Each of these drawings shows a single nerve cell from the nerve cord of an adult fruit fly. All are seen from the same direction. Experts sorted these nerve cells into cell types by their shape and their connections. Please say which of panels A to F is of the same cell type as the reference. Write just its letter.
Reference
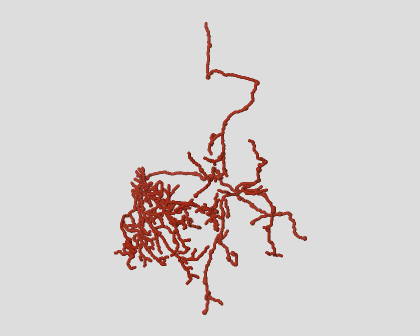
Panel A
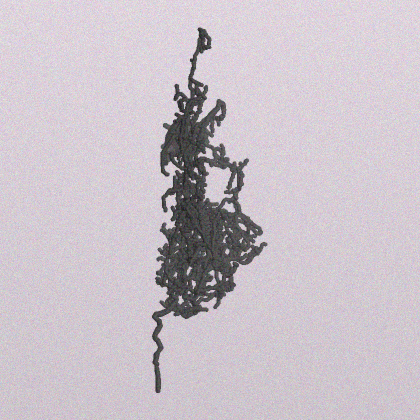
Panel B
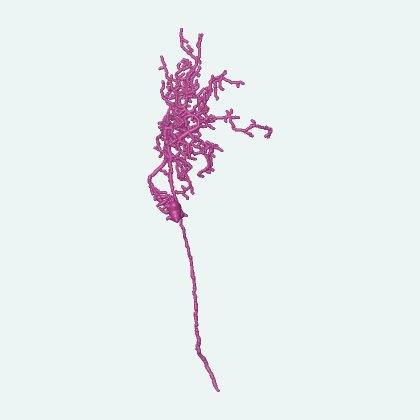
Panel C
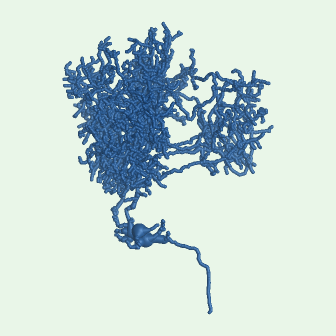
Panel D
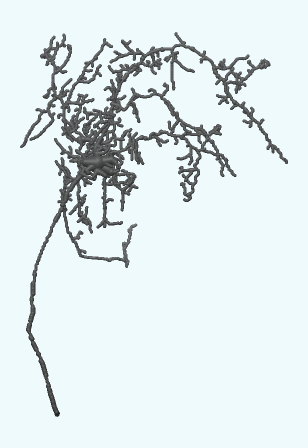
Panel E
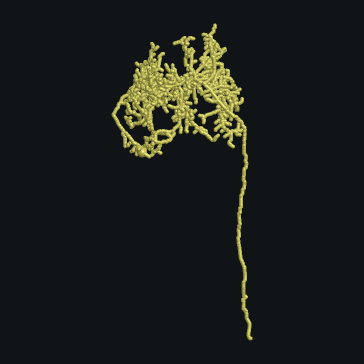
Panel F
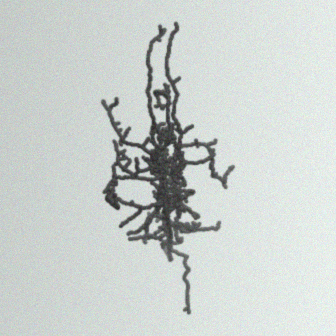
E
